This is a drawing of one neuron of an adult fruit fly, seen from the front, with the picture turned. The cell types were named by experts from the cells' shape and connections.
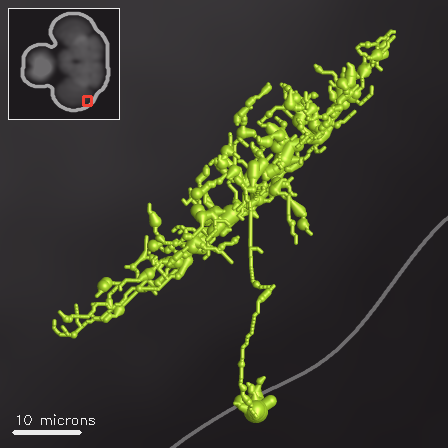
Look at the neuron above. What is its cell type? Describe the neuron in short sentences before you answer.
By the scale bar it is about 60 microns tall in this view. Dozens of branch ends can be seen. This is an optic-lobe intrinsic neuron. It is of cell type Dm12.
